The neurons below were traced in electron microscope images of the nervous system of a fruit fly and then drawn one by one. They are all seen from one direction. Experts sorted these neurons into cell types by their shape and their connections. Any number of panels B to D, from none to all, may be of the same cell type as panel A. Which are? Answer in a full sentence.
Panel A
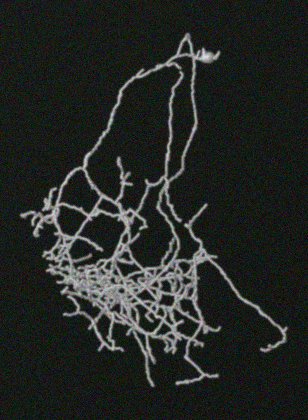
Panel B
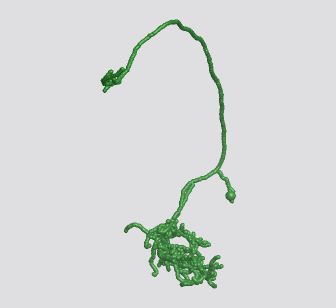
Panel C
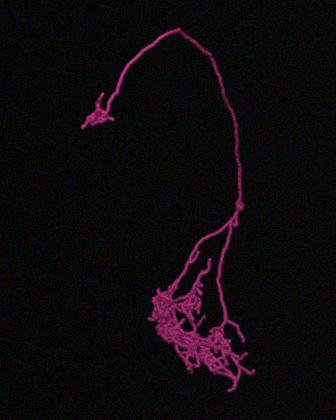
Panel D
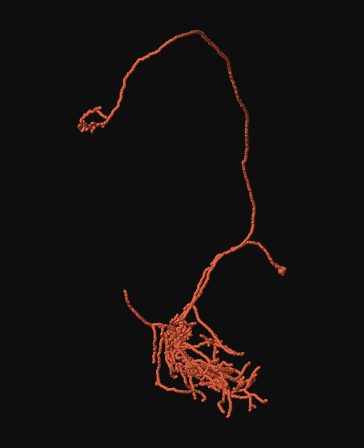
Panel C is of the same cell type.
